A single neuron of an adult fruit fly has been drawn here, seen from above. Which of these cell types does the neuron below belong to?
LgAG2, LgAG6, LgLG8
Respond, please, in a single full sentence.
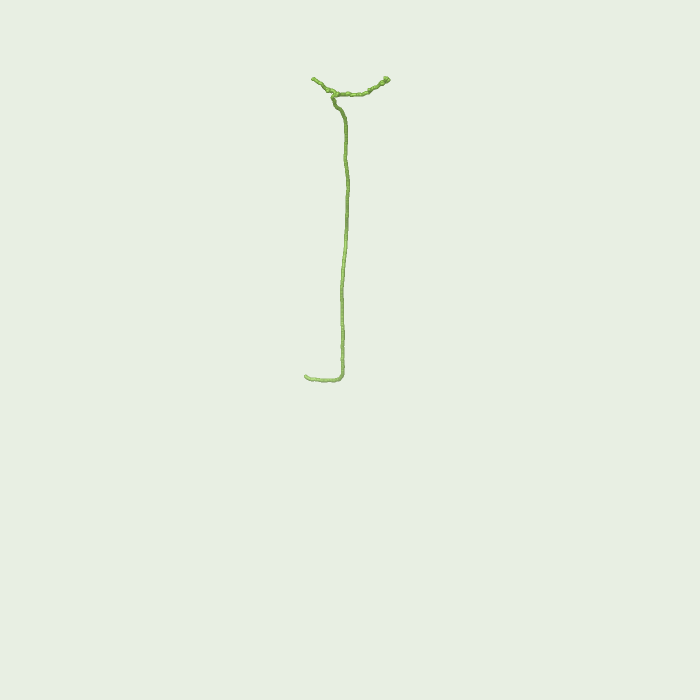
It is LgAG6 that names the cell type of this neuron.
